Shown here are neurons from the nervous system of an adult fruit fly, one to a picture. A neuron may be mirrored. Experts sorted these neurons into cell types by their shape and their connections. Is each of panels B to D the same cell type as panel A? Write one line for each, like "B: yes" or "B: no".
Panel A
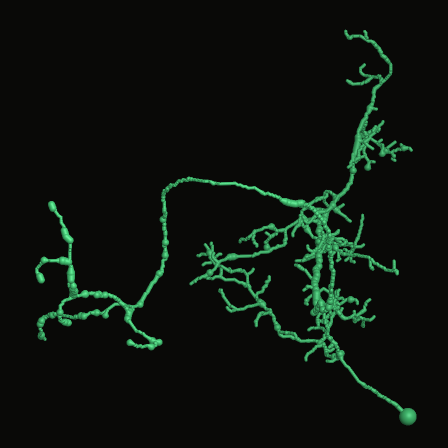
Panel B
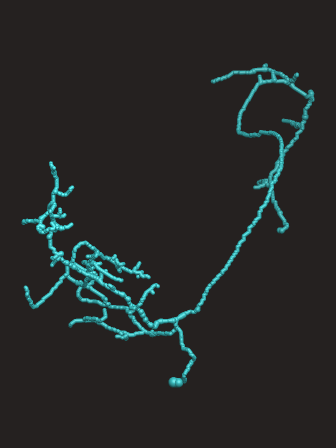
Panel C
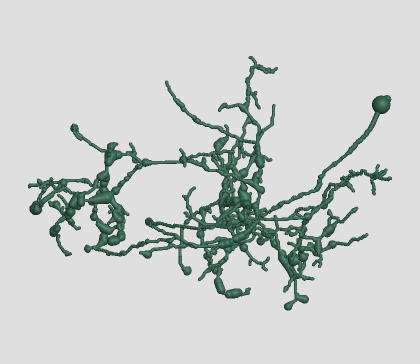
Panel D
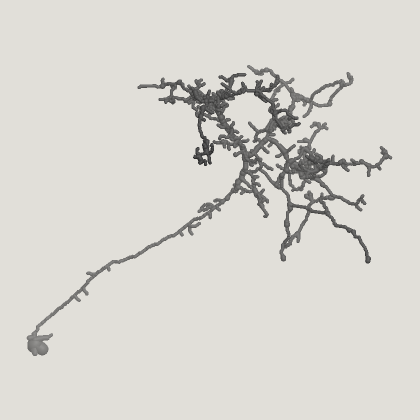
B: yes
C: no
D: no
